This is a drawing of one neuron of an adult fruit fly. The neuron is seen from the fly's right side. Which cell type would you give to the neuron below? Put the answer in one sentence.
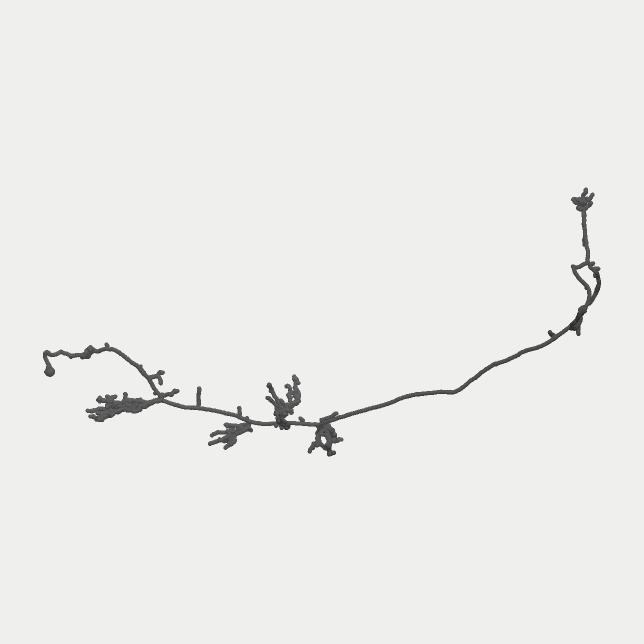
The cell type is AN05B102d.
